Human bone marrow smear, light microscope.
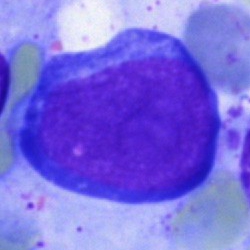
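Proerythroblast, centre of a stained human bone marrow smear under the light microscope. Its chromatin is finely granular and evenly spread. A narrow rim of deep blue cytoplasm surrounds the nucleus, widest along the upper edge of the cell.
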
